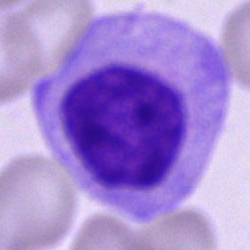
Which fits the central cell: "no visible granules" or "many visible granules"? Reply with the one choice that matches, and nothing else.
No visible granules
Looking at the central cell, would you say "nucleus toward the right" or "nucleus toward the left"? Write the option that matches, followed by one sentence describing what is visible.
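Nucleus toward the left. The nucleus sits off-centre, toward the lower left of the cell.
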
